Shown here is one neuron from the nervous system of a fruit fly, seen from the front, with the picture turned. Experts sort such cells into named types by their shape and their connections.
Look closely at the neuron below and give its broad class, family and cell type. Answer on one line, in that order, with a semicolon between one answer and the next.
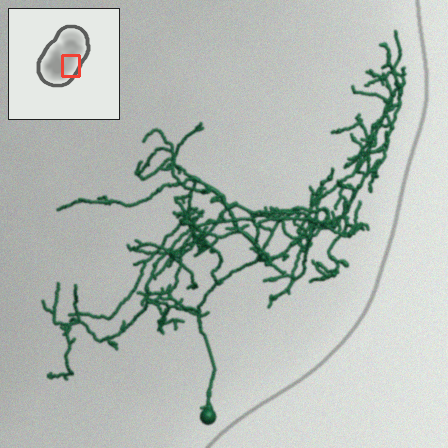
central-brain intrinsic neuron; hemilineage SLPpl1; SLP259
